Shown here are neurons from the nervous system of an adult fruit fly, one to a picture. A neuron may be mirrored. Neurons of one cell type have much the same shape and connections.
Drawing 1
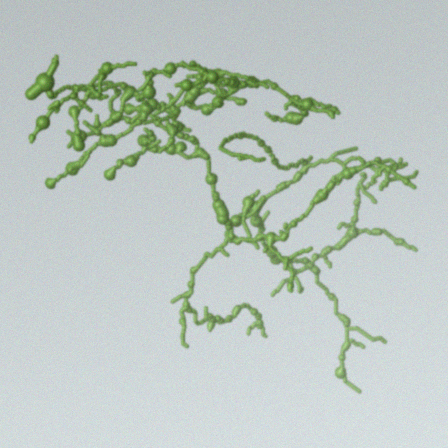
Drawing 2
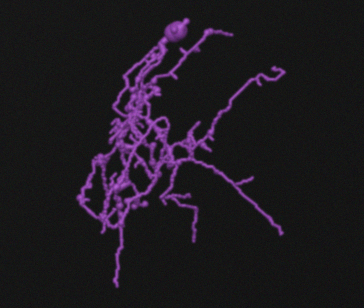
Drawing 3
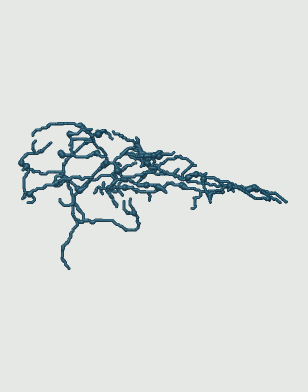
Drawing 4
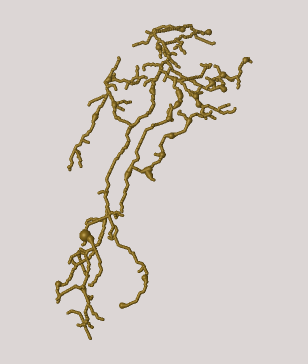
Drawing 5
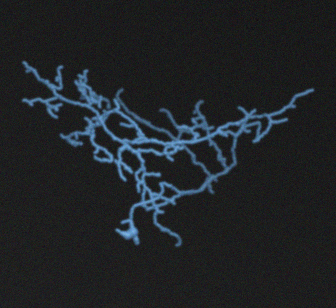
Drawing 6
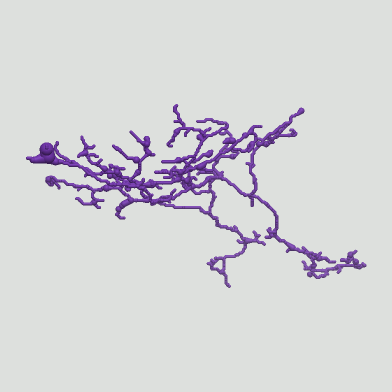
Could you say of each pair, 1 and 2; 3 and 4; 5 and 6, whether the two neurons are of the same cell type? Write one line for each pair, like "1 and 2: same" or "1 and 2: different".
1 and 2: different
3 and 4: same
5 and 6: different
